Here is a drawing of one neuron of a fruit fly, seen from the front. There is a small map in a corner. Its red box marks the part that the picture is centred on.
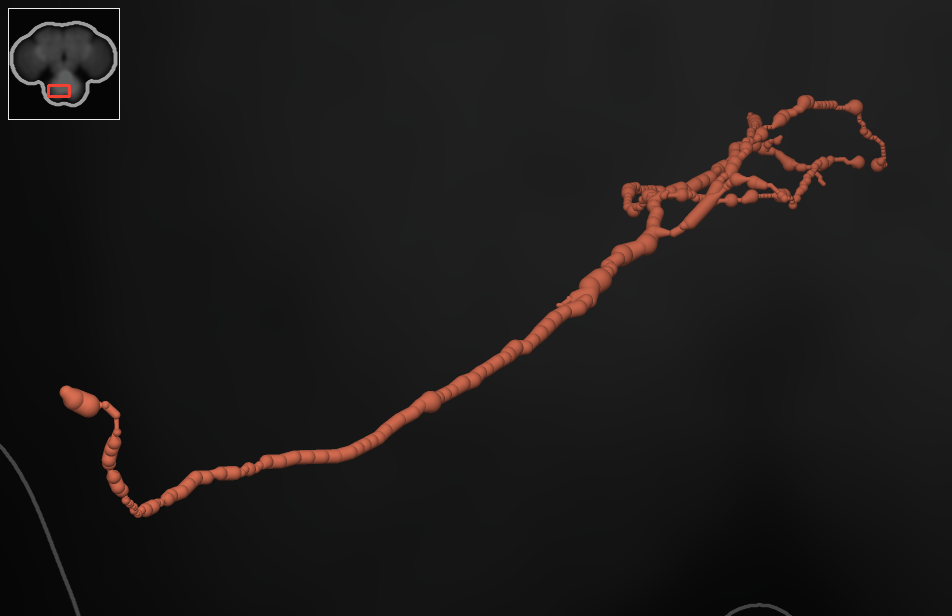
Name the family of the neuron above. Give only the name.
class mechanosensory proprioceptive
